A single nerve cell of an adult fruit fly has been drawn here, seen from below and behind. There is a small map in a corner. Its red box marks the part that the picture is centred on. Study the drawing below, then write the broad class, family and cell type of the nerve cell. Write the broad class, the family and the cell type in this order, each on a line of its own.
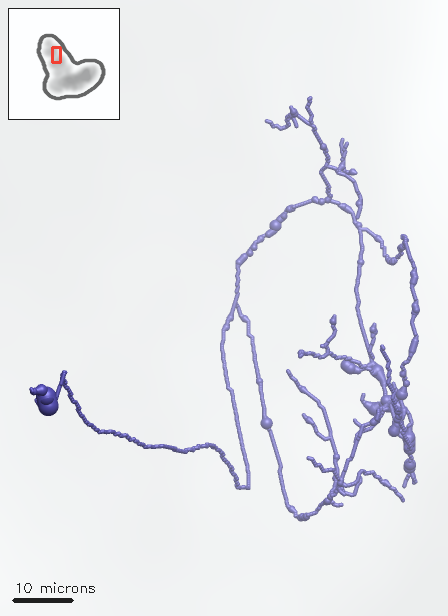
nerve-cord intrinsic neuron
hemilineage 02A
IN02A058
